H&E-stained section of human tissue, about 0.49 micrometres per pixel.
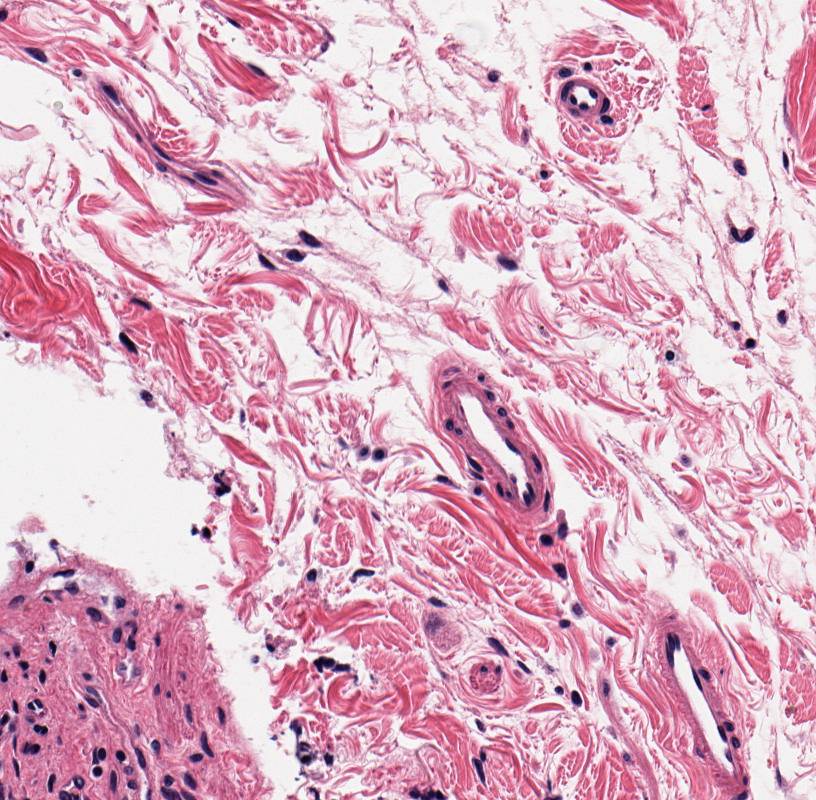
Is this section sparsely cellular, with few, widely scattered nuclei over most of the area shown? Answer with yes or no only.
Yes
